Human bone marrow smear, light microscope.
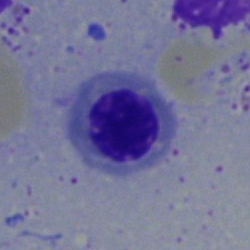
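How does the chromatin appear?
Dense and dark purple.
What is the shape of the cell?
Roughly round, with a smooth edge.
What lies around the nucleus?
A moderate rim of blue cytoplasm encircles the whole nucleus, and it shows no vacuoles.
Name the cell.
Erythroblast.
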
